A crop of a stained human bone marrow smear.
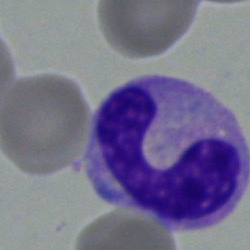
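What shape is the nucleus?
A curved, horseshoe-shaped band.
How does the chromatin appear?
Dark purple and condensed, with small paler spots.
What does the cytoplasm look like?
Moderate in amount and pale pinkish-lilac, without large, coarse, darkly staining granules.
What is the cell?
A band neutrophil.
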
